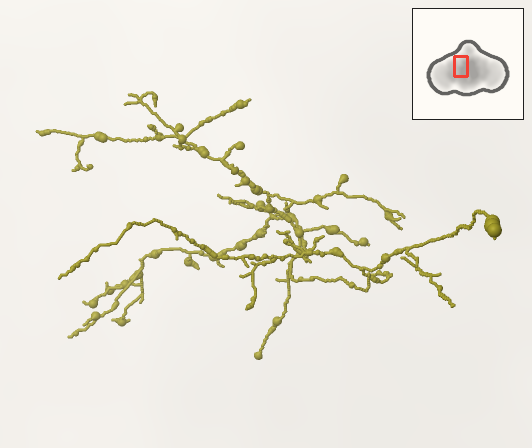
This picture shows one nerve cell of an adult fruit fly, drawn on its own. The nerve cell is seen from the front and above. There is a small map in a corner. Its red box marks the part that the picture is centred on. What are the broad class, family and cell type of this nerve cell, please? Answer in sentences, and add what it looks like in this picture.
This is a central-brain intrinsic neuron. The family is hemilineage SMPad2. It is of cell type CB1368. Dozens of branch ends can be seen. As drawn here it is wider than it is tall.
